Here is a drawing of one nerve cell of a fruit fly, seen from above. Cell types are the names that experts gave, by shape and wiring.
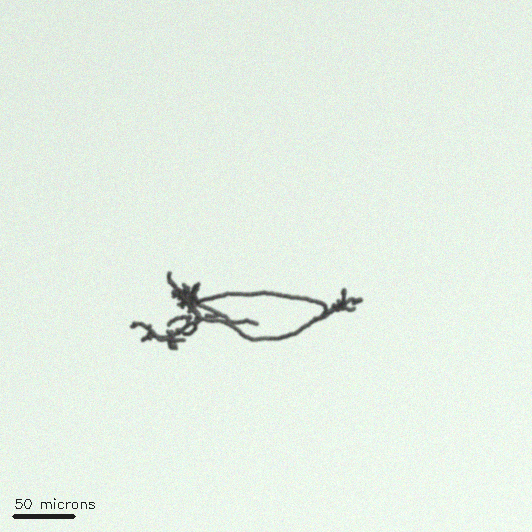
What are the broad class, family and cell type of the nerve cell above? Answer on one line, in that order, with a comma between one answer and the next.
central-brain intrinsic neuron, hemilineage DM1_dorsal, CB4070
